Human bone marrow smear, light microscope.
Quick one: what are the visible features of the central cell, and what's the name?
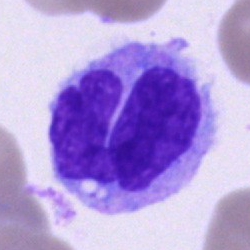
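Roughly round in outline, the cell has a slightly uneven edge. Its chromatin is dark purple and somewhat clumped rather than finely even. The cytoplasm is a pale greyish blue, with a few small clear vacuoles sitting just below the nucleus. The cell is a monocyte.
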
